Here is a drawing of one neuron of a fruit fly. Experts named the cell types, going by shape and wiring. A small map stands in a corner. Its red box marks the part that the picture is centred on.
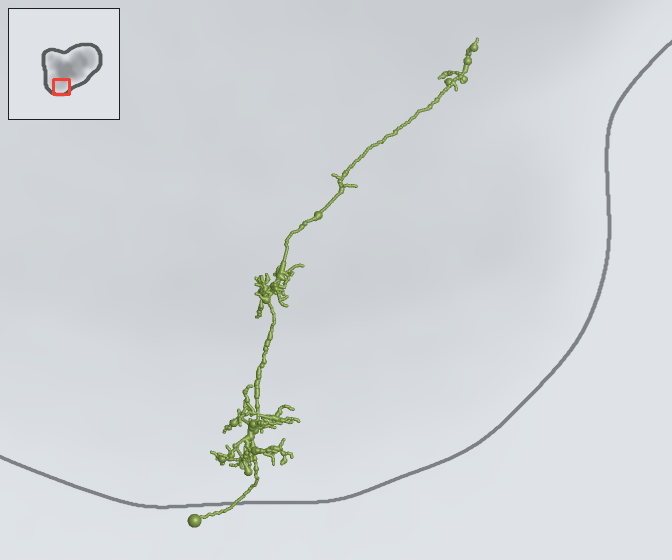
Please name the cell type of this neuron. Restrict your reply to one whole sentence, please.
The cell type held by this neuron is Tm6.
